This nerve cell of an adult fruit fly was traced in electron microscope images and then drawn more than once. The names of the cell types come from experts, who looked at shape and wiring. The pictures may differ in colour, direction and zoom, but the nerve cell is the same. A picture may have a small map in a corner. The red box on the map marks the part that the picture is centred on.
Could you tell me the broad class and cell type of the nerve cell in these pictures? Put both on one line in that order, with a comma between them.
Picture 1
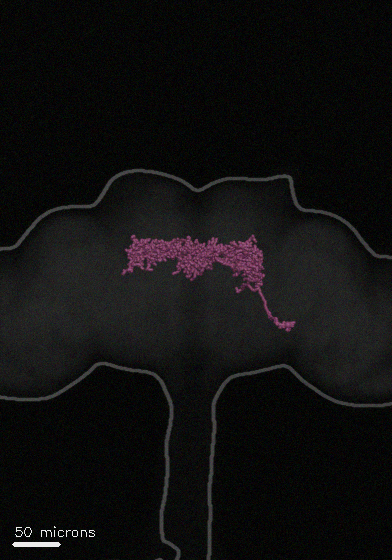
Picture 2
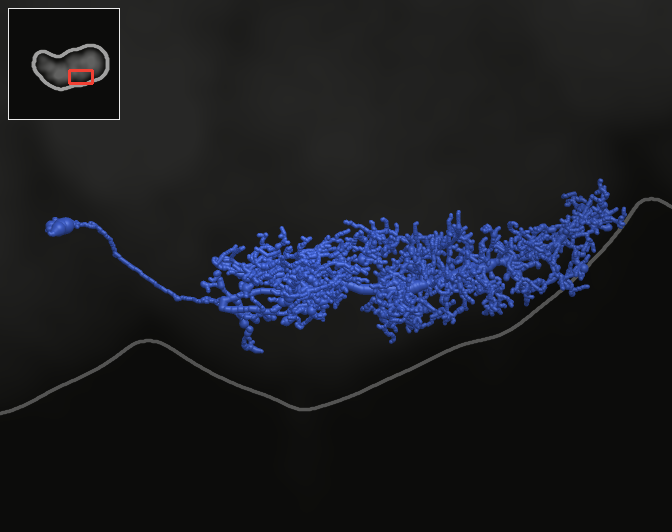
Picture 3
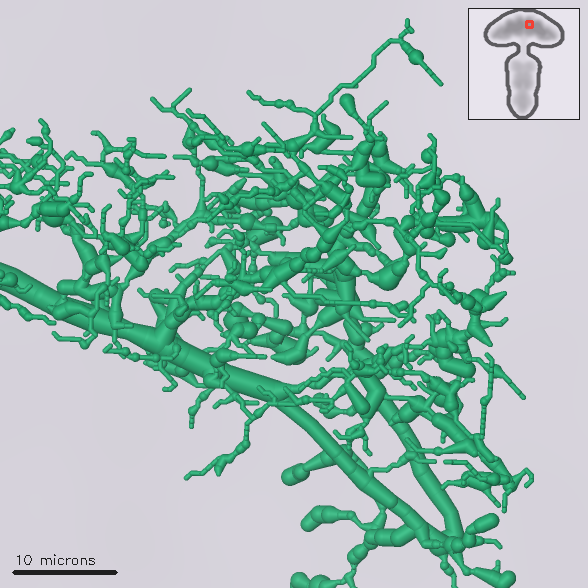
central-brain intrinsic neuron, GNG017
